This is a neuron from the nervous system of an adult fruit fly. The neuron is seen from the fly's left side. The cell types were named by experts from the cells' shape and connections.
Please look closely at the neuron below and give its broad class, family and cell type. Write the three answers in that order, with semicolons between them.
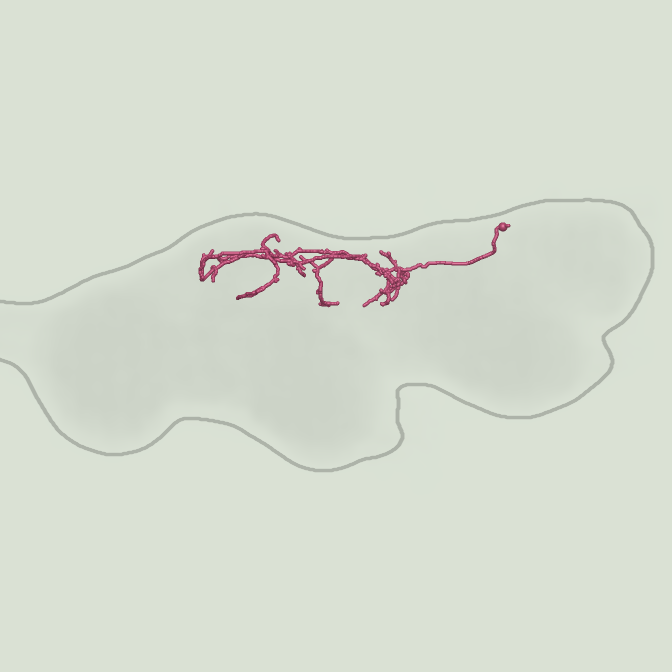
nerve-cord intrinsic neuron; hemilineage 03B; IN03B084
